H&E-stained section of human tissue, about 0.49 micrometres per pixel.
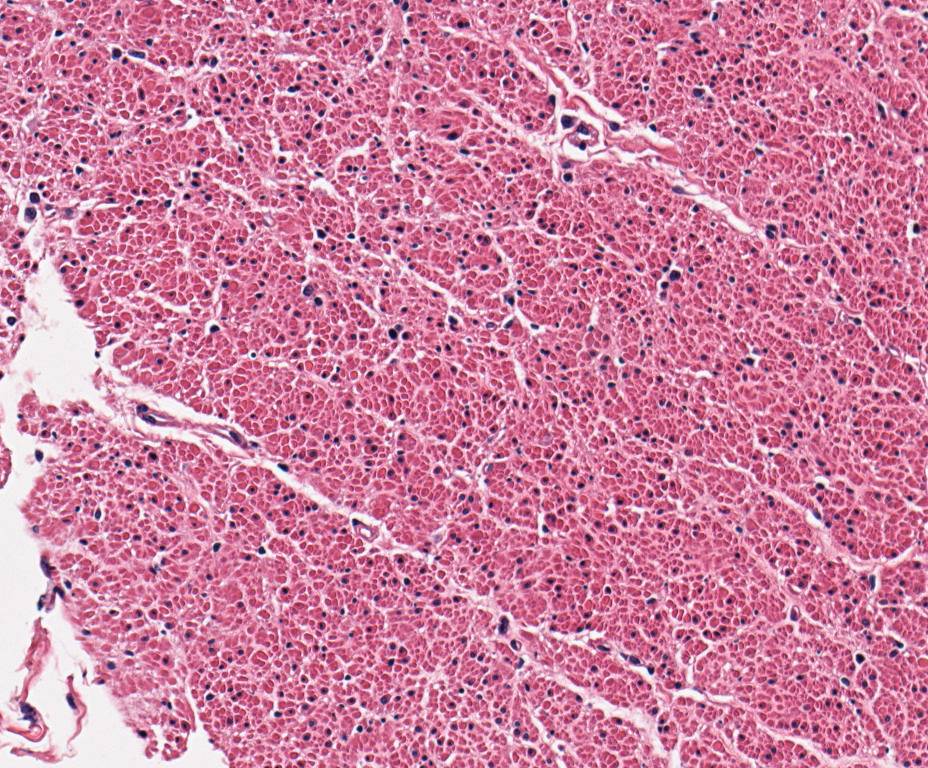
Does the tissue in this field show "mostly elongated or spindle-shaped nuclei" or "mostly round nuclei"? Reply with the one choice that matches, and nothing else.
Mostly round nuclei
